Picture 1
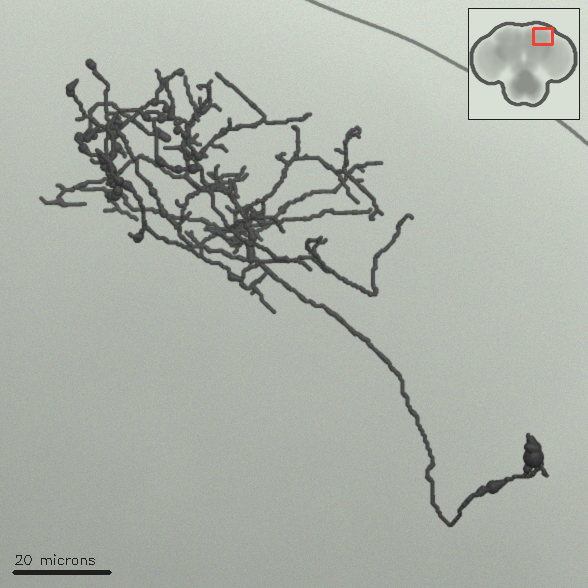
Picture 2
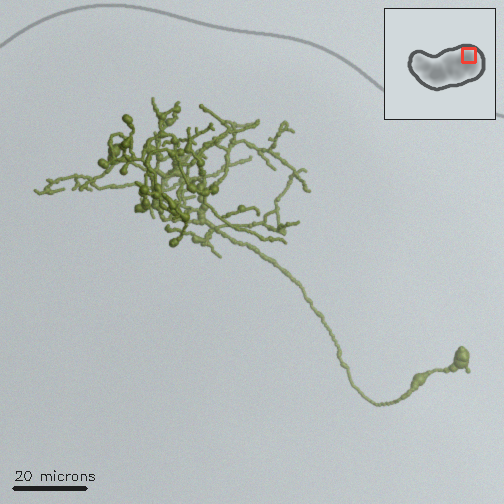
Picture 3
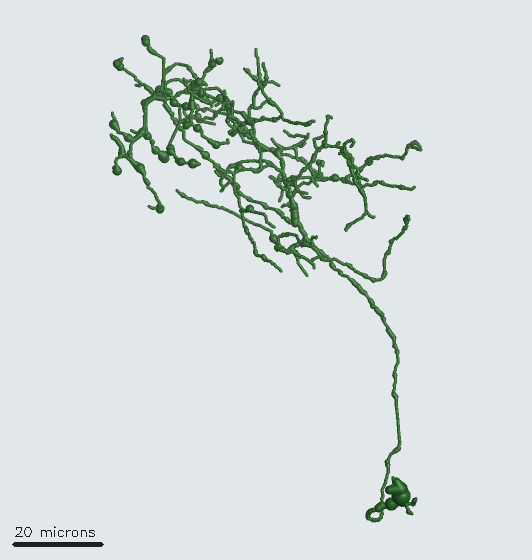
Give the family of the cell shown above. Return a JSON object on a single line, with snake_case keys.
{"family": "hemilineage SLPal3_and_SLPal4_dorsal"}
